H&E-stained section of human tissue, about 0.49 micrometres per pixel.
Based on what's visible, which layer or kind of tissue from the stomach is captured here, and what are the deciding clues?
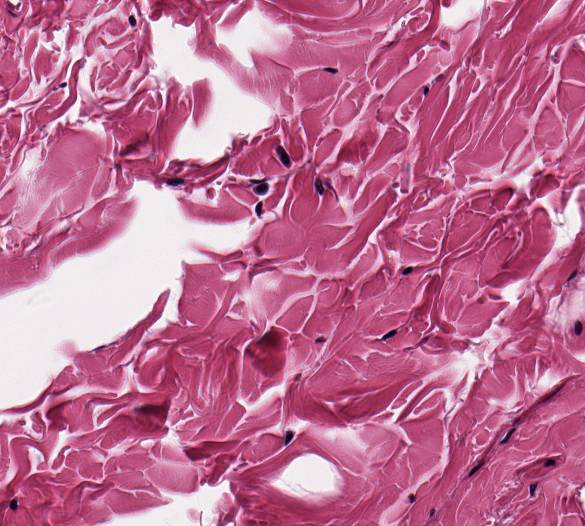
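That's dense connective tissue. Nearly the whole field is thick eosinophilic collagen bundles running in haphazard, interwoven directions, with only a few small, dark, spindle-shaped or oval nuclei scattered along them, consistent with fibroblasts.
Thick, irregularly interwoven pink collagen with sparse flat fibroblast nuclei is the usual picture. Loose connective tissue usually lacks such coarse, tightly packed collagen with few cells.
A large irregular white space takes up the left side.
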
